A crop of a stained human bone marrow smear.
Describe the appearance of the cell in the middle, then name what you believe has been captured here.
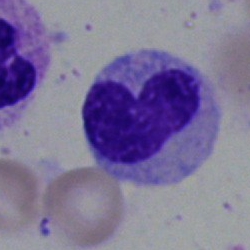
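Its outline is round and smooth. A notch on the upper side of the nucleus gives it a kidney or heart shape, and no nucleoli are visible. Fine, faint pinkish granules lie scattered through the cytoplasm. The cell is a metamyelocyte.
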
